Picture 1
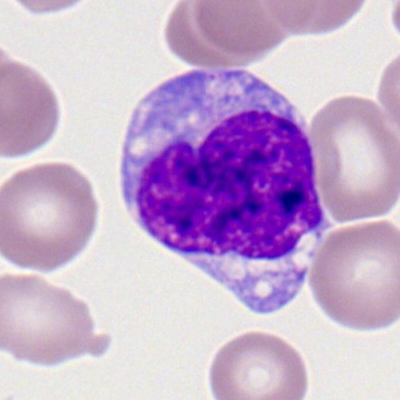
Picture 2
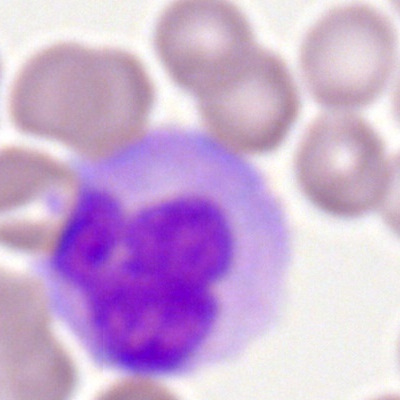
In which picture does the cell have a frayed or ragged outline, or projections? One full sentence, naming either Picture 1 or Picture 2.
It is in Picture 1 that the cell has a rough outline.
